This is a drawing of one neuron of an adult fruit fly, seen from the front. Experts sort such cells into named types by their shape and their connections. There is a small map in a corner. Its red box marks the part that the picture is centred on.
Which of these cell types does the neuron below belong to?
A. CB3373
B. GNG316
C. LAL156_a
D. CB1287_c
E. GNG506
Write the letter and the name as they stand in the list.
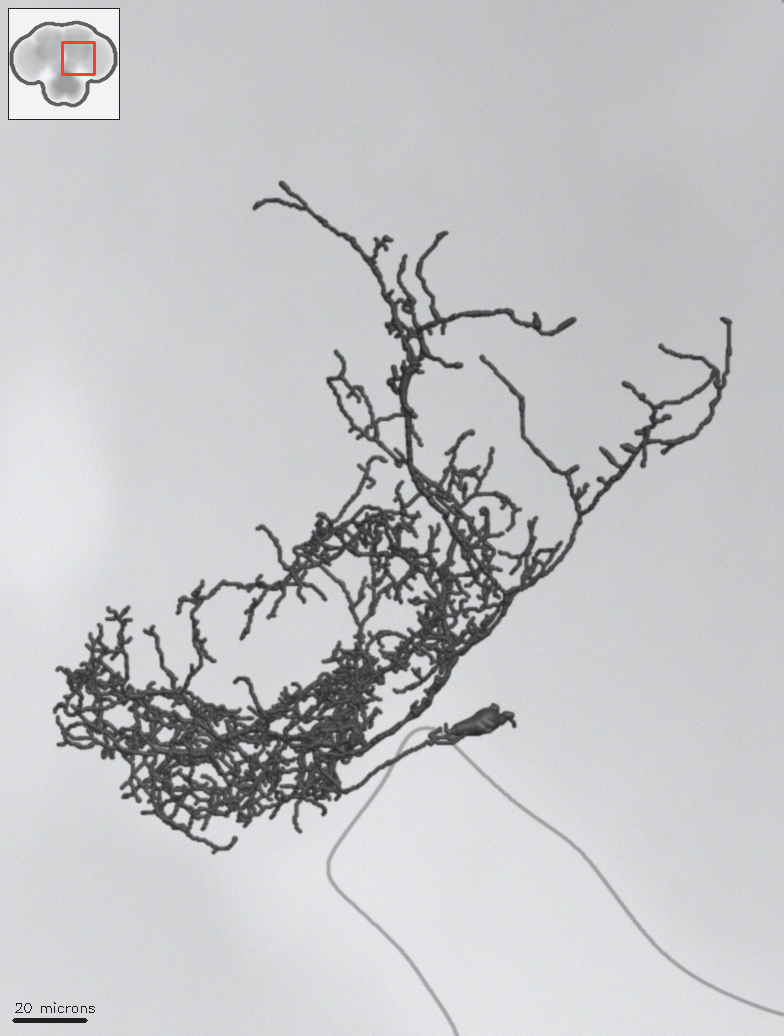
E. GNG506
